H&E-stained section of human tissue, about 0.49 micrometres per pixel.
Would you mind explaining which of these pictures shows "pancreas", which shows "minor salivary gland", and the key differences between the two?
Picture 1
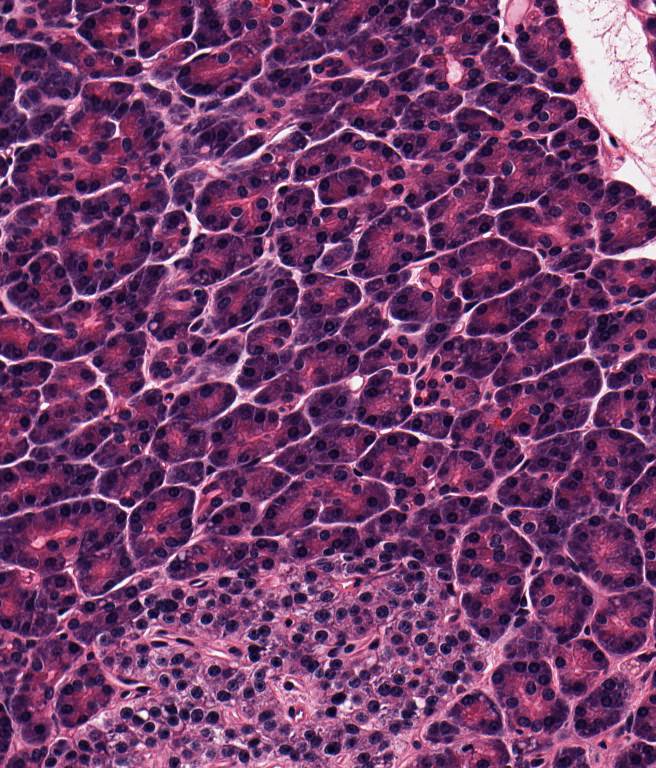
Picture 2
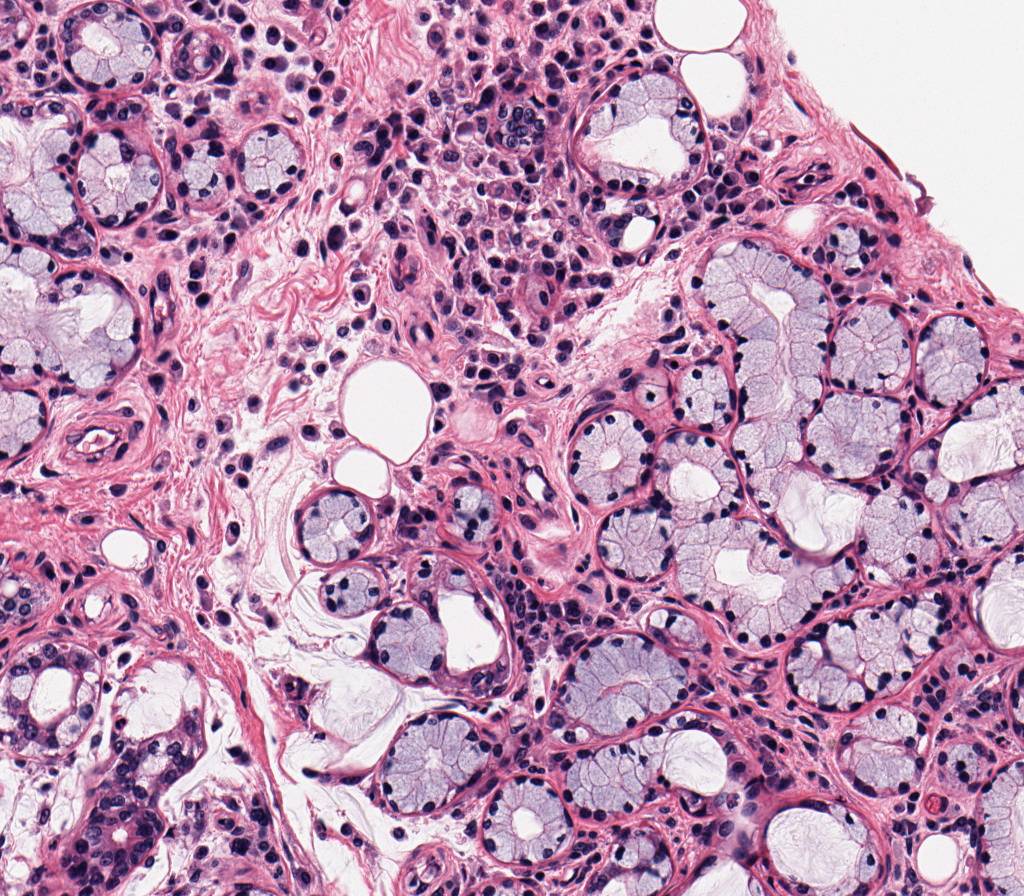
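Here the pancreas is picture 1 and the minor salivary gland picture 2. The pancreatic acinar cells are pyramidal, with small, round, dark nuclei toward the outer edge of each acinus; the cytoplasm is pink-red toward the centre and dark purple near the base. Near the bottom centre there's a patch of paler cells with round nuclei, not arranged in acini.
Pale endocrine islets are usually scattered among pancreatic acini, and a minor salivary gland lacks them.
In picture 2, rounded mucous acini with pale grey-blue, finely foamy cytoplasm fill most of the field, above all the right half, their small dark nuclei flattened against the cell bases.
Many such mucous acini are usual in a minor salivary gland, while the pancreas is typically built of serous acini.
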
